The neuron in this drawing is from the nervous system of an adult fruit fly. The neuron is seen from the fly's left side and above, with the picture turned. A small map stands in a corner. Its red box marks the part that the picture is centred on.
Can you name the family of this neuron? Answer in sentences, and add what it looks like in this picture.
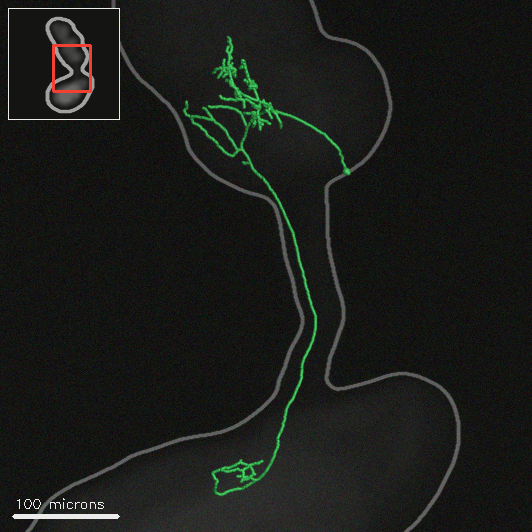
The family is hemilineage 07B. It is an ascending neuron. From top to bottom in the picture it spans about 450 microns. As drawn here it is more than twice as tall as it is wide.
